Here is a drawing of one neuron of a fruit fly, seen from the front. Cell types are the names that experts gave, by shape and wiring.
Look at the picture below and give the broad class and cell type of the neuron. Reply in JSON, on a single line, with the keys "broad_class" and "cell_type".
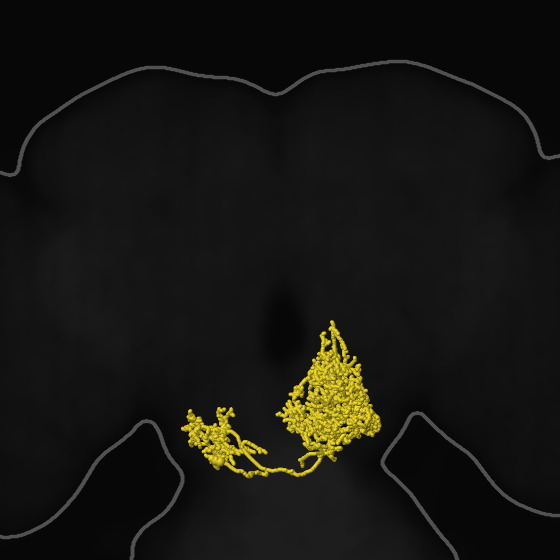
{"broad_class": "central-brain intrinsic neuron", "cell_type": "GNG137"}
